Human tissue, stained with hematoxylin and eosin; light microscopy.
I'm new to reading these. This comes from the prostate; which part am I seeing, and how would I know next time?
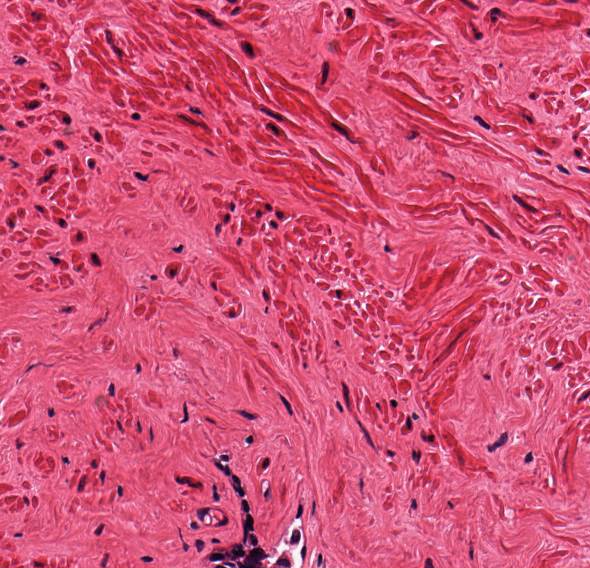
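Fibromuscular stroma occupies this field. Its red bundles are cut lengthwise in the upper middle and right, running obliquely from upper left toward lower right, and cut across on the left and in the centre as clusters of small rounded red profiles. Nuclei are sparse, dark and mostly elongated, and no epithelium or glands are present.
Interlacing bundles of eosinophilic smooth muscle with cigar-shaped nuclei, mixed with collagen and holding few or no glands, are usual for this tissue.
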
